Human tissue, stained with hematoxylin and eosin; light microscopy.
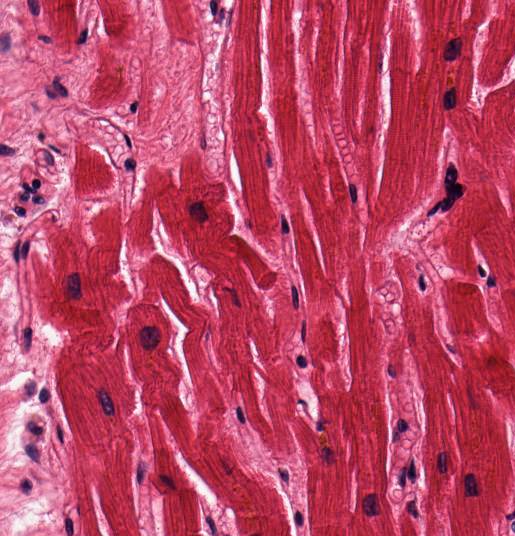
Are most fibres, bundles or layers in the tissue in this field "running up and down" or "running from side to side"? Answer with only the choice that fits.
Running up and down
